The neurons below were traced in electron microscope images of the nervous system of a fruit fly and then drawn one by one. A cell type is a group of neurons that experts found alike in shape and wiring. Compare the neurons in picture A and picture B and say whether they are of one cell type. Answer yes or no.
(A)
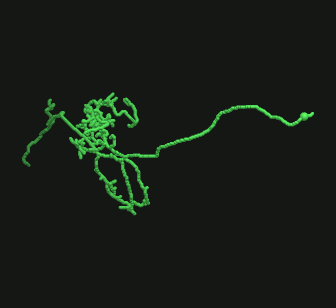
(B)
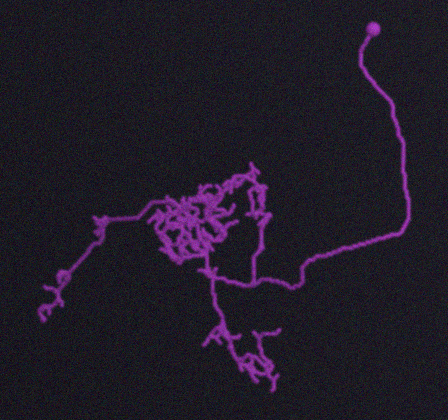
yes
